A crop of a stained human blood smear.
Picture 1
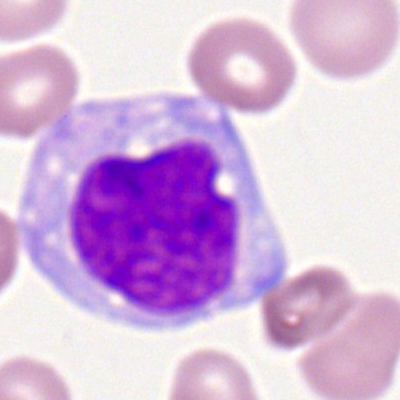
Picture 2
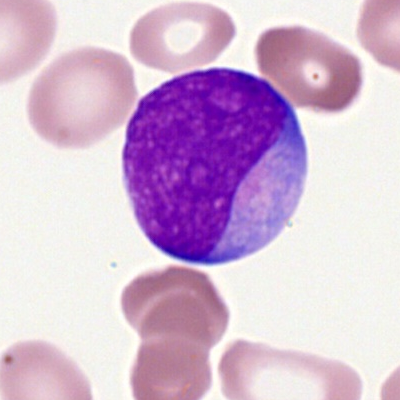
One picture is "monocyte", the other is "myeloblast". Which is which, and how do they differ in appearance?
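Picture 2 shows a myeloblast, and picture 1 shows a monocyte. The monocyte nucleus is a single mass, not split into lobes, with a notch cut into its upper right side. The myeloblast nucleus fills most of the cell.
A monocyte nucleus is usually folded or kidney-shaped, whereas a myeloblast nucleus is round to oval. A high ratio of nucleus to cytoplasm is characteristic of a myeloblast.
The monocyte cytoplasm is abundant and pale greyish blue. In the myeloblast the cytoplasm is pale blue and forms only a crescent along the right side.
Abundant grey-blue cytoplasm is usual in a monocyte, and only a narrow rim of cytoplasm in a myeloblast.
Several small clear vacuoles are scattered through the monocyte cytoplasm, while the myeloblast cytoplasm contains none. The monocyte outline is irregular and somewhat angular, whereas the myeloblast is round and smooth.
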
